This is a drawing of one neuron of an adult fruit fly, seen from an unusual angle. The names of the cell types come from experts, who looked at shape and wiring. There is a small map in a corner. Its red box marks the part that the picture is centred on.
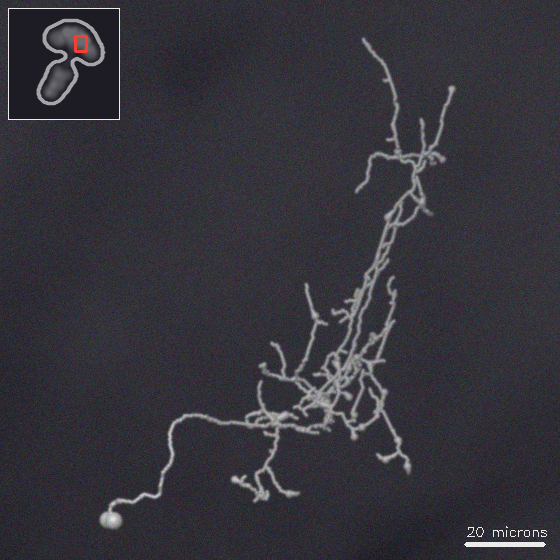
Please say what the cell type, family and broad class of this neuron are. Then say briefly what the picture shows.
The cell type is CB1339. The family is hemilineage DM5_ventral. Its broad class is central-brain intrinsic neuron. It lies in the brain. The cell body is at the lower left of the picture. By the scale bar it is about 130 microns tall in this view.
